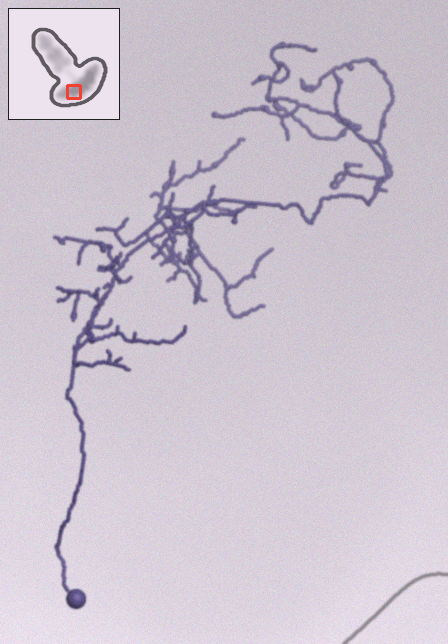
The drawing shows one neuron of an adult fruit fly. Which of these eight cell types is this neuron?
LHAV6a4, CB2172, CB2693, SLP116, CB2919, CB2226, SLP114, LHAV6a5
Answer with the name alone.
SLP116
